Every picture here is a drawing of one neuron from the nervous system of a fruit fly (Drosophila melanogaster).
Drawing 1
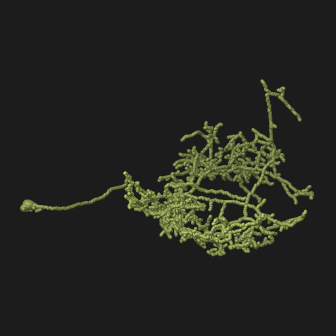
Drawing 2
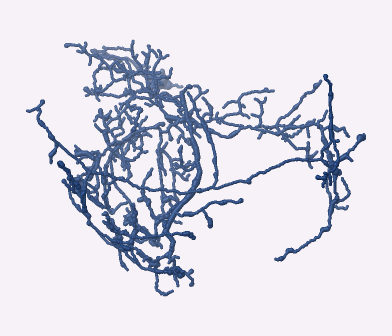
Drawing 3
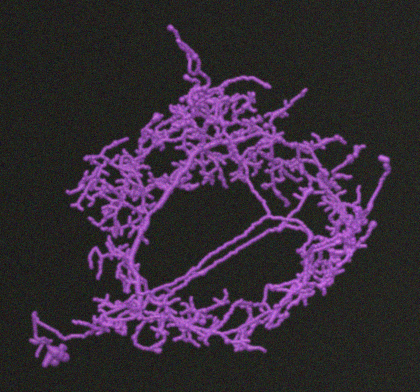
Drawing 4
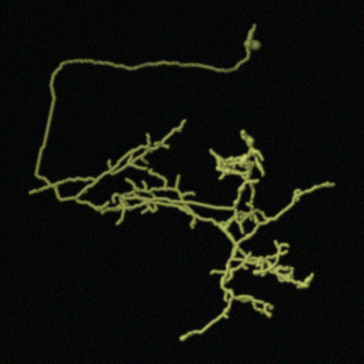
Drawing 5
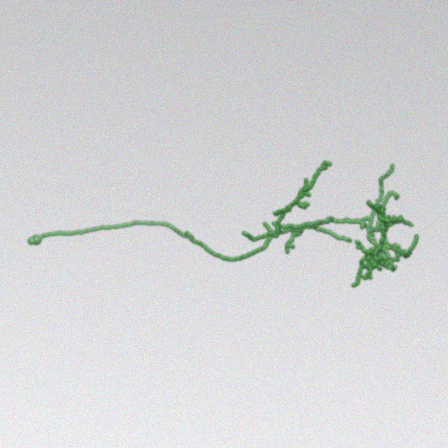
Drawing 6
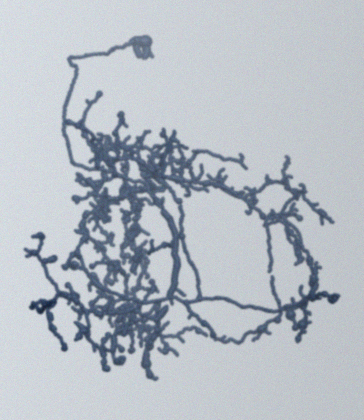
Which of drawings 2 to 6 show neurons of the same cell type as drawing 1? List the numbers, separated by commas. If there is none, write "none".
2, 3, 6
